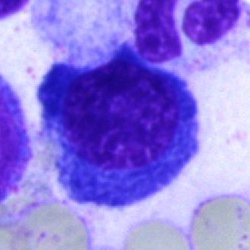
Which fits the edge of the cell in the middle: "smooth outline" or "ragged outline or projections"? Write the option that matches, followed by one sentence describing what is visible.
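Ragged outline or projections. The cell outline is irregular, with blunt bulges at the top and on the left side.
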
